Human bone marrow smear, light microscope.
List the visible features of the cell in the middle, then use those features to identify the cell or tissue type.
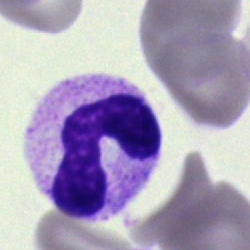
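Point one, the outline: round and smooth. Point two, the nucleus: a single unsegmented band curved into a hook. Point three, the chromatin: dense and staining dark purple, with no nucleoli visible. The cell is a band neutrophil.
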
